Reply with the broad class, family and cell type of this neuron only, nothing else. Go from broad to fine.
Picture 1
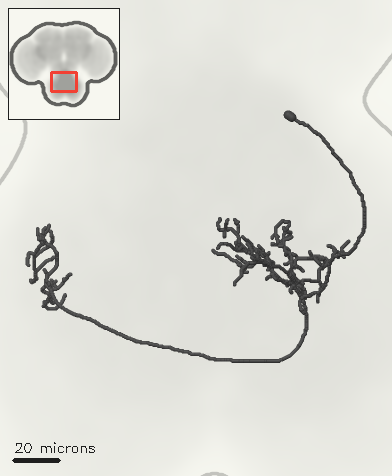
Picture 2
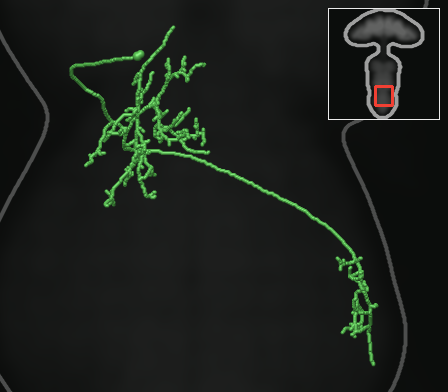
nerve-cord intrinsic neuron; hemilineage 01A; IN01A071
